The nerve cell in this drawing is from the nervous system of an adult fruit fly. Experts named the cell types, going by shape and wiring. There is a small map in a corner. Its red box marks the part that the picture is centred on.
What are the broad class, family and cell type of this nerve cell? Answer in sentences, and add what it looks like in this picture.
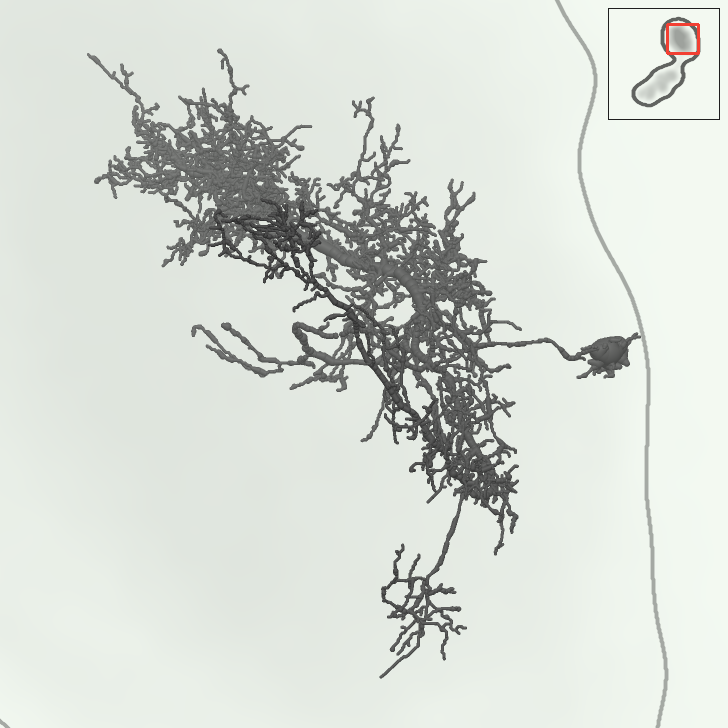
This is a central-brain intrinsic neuron. Its family is hemilineage VESa1. The cell type is AVLP597. The picture shows more than a hundred branch ends. As drawn here it is about as wide as it is tall.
